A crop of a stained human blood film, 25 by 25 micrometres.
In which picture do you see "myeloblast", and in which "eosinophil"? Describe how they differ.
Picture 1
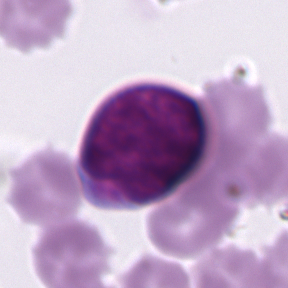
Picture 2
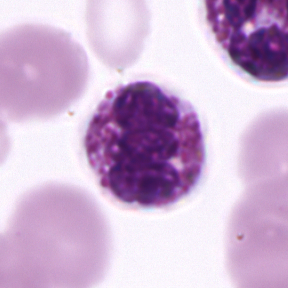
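Picture 1 shows a myeloblast; picture 2 shows an eosinophil. The myeloblast has a smooth, rounded-oval outline, and its surface bears no projections or blebs. Its cytoplasm contains neither granules nor vacuoles.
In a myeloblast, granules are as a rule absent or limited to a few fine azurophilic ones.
In the eosinophil, by contrast, coarse granules crowd the cytoplasm around the nucleus, and they are dark purple-red rather than orange.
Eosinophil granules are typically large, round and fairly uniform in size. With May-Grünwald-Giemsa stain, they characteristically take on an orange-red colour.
The eosinophil's nucleus is divided into about three lobes stacked from top to bottom, its chromatin is dark purple and coarsely clumped, and no nucleolus is visible.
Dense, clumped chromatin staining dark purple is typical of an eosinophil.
The eosinophil measures about 11 micrometres across. Red cells with spiky, crenated edges touch the myeloblast on its right side, whereas the red cells near the eosinophil lie close without touching it.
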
